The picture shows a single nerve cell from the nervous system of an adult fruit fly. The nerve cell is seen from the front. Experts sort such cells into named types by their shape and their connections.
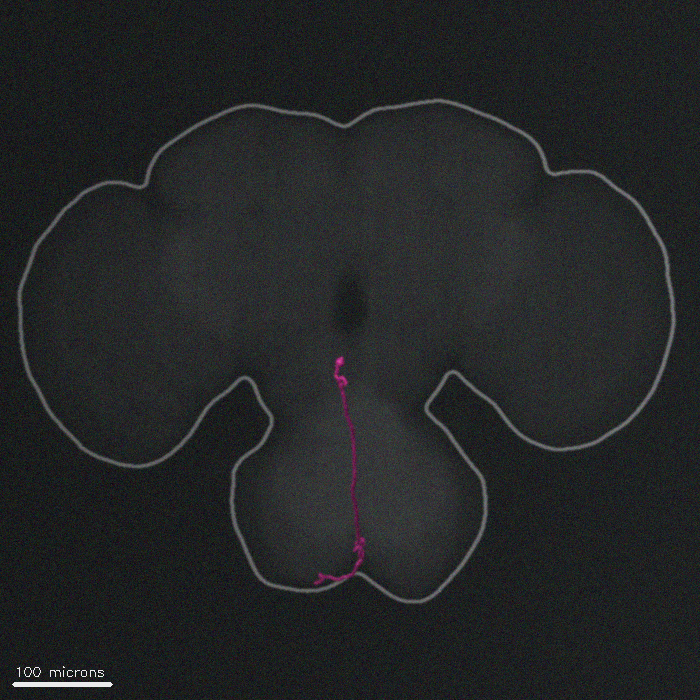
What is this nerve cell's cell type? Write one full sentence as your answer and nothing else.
This nerve cell belongs to the cell type SAxx02.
